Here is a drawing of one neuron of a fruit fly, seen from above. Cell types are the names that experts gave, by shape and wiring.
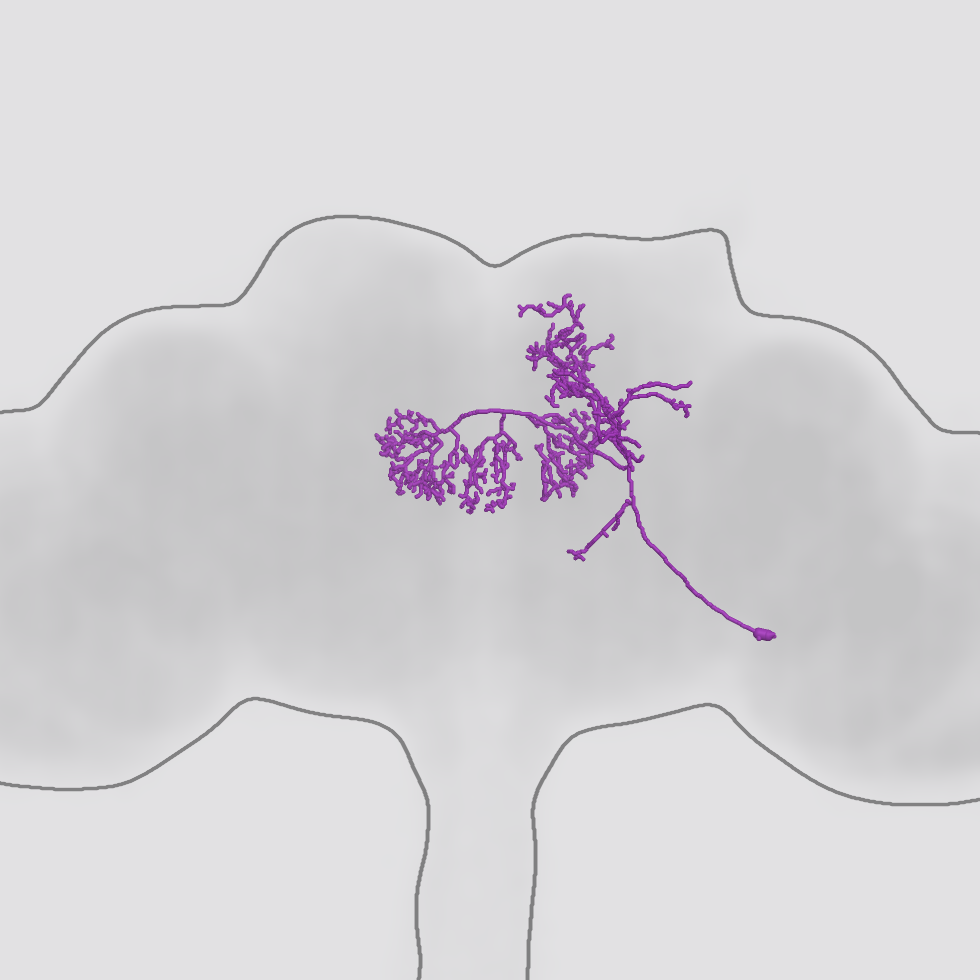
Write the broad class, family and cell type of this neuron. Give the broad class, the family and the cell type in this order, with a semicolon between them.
central-brain intrinsic neuron; hemilineage DL1_dorsal; FB5I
